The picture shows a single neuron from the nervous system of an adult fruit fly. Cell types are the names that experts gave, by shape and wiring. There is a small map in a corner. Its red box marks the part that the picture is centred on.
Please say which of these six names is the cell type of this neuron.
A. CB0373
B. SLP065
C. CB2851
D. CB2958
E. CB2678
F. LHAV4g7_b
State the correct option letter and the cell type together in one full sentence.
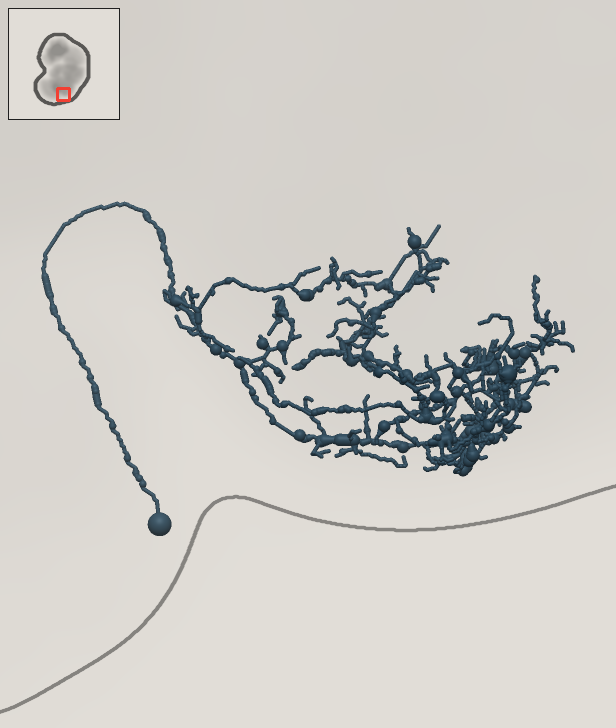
The cell type named LHAV4g7_b, option F, describes the neuron.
